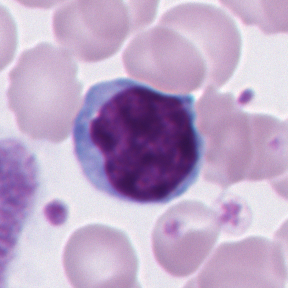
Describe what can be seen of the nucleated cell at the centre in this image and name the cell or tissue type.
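Notice how smooth the outline is here, with no projections anywhere around the edge. The chromatin is dark purple and coarsely clumped, and the cytoplasm is pale blue with no granules in it. So what you've got is a typical lymphocyte.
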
